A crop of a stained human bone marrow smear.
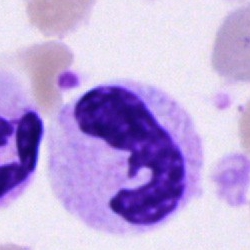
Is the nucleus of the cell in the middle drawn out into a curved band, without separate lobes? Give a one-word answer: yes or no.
Yes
